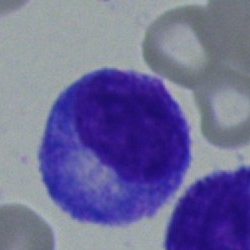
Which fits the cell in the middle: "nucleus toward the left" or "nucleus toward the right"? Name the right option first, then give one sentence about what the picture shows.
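Nucleus toward the right. The nucleus lies off-centre, toward the upper right of the cell.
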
